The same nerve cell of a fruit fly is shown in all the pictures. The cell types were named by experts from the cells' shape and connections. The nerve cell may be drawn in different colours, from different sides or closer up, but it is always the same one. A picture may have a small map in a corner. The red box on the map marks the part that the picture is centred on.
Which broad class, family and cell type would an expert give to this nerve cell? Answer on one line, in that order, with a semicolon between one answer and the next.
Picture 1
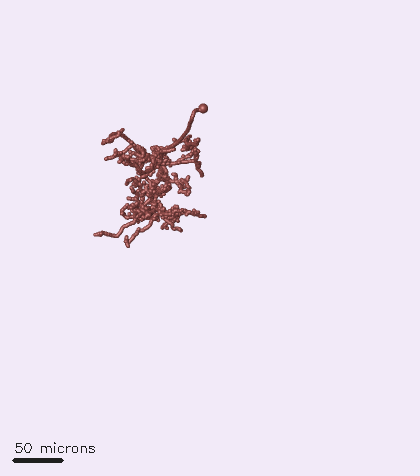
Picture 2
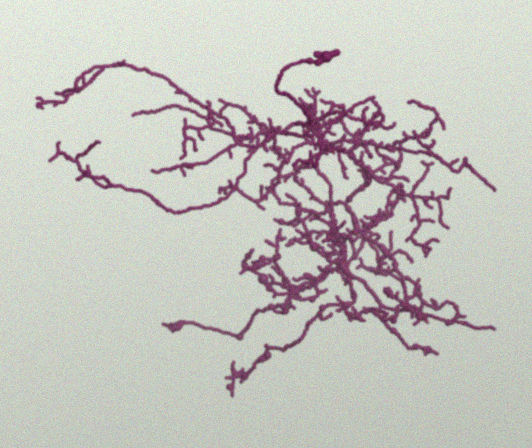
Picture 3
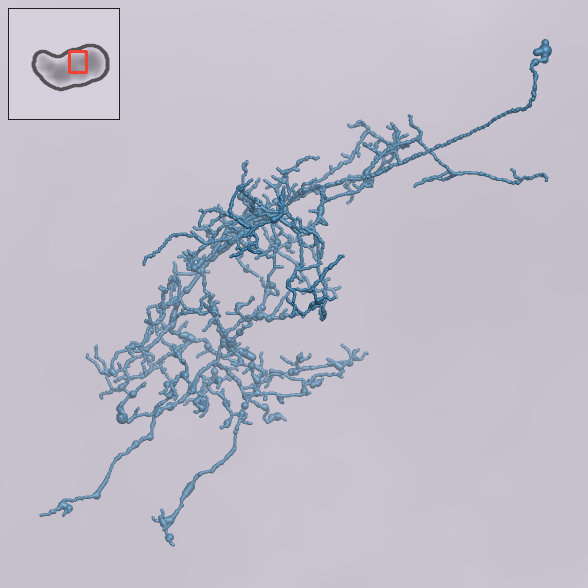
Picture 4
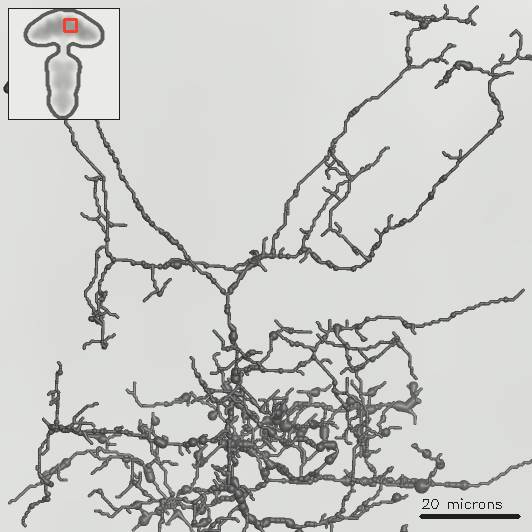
central-brain intrinsic neuron; hemilineage SMPad2; CL038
